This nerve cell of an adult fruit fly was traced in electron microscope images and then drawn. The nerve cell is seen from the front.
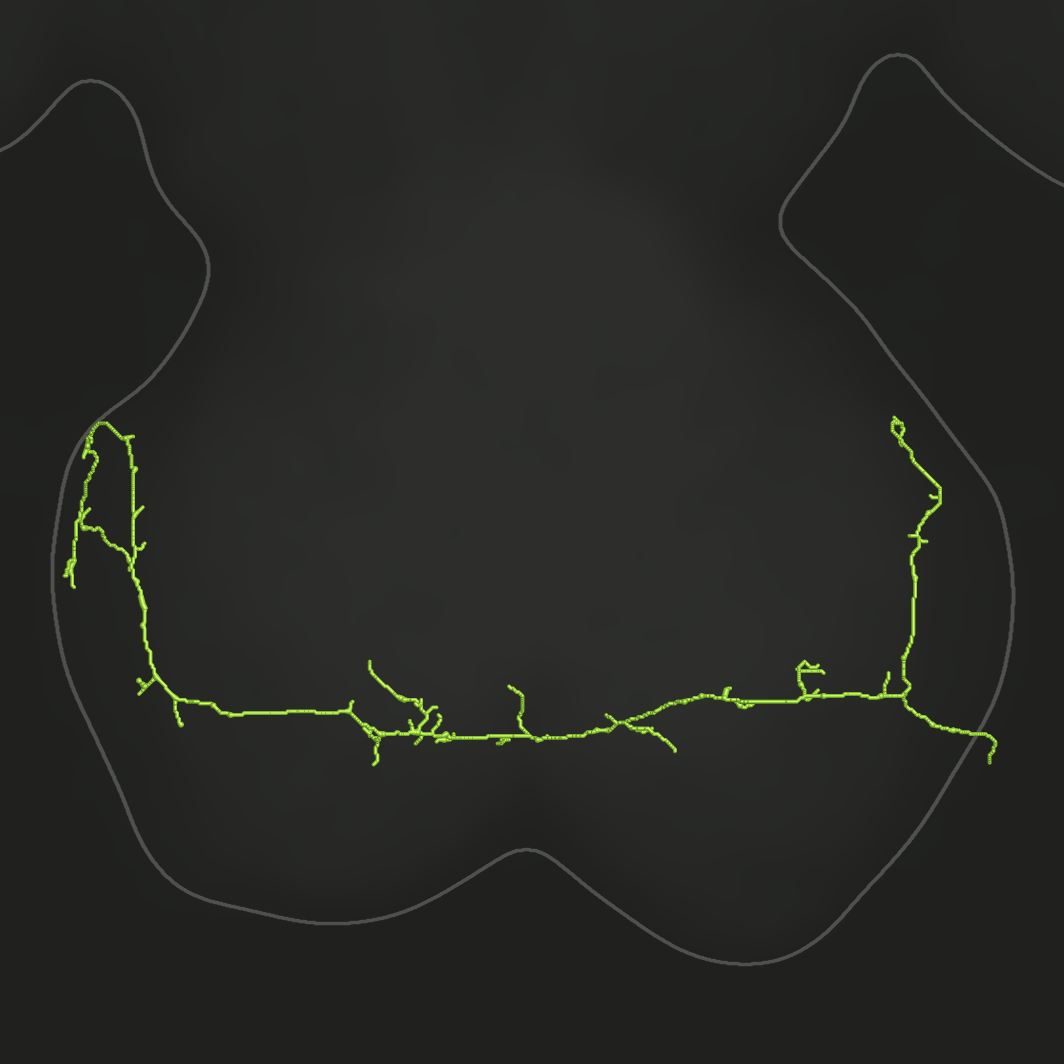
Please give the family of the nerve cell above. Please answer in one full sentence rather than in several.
In family terms, the nerve cell is hemilineage 19A.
